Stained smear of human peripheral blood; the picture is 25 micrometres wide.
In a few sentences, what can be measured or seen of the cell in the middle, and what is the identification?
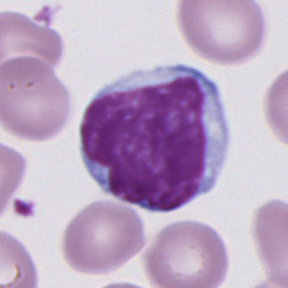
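Start with size: the cell is about 13 micrometres across, and its nucleus takes up about 70% of the area. That nucleus is one mass with no lobes, sitting off-centre toward the left. The cytoplasm is pale blue-grey and forms a rim that is widest on the right side. The cell is a typical lymphocyte.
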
